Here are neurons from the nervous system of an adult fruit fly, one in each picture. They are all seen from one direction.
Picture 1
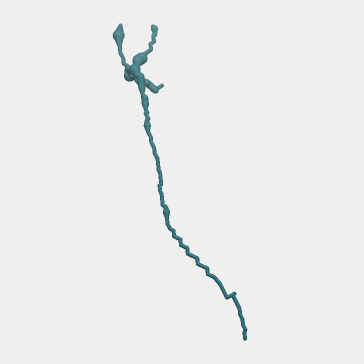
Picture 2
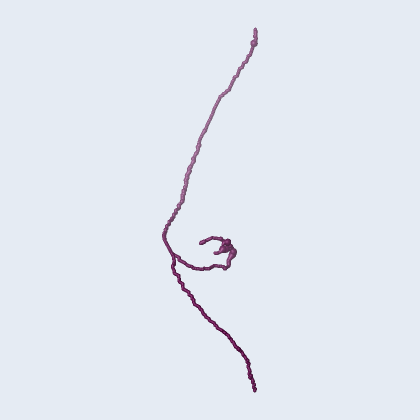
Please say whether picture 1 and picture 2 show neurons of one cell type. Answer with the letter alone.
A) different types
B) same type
A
